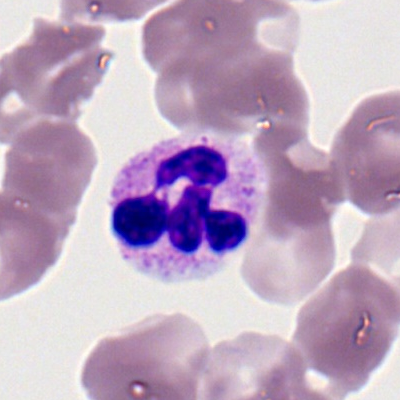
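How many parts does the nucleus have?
It is divided into four separate lobes.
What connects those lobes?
Thin strands join them.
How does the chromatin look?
Dense, dark purple and clumped.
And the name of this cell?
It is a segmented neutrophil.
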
